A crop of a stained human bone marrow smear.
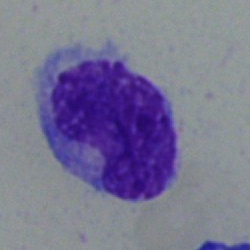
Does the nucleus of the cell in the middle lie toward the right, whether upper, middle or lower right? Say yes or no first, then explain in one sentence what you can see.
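Yes. The nucleus sits off-centre toward the right, leaving most of the cytoplasm on the left side.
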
